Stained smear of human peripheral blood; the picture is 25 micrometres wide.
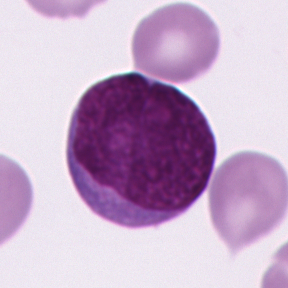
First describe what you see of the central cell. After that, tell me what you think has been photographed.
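Start with the outline: round and smooth, about 13 micrometres across. Now the nucleus, which fills about 80% of the cell's area. It's roundish, with a small notch at its top edge and a faint groove running downward from it. Its chromatin is dark purple and finely stippled, not coarsely clumped. The cytoplasm, you'll notice, has no vacuoles. This cell is a myeloblast.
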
